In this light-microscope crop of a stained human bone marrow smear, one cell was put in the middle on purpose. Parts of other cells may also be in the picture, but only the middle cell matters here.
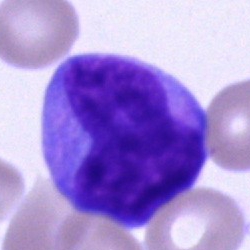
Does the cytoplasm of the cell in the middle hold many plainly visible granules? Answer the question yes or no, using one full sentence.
No, no granules can be seen in the cytoplasm of this cell.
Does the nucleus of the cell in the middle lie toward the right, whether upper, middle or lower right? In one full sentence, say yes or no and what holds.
Yes, the bulk of its cytoplasm is found to the left of the nucleus.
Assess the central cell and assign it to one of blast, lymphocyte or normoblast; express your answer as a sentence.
By classification, the middle cell of this crop is a blast.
